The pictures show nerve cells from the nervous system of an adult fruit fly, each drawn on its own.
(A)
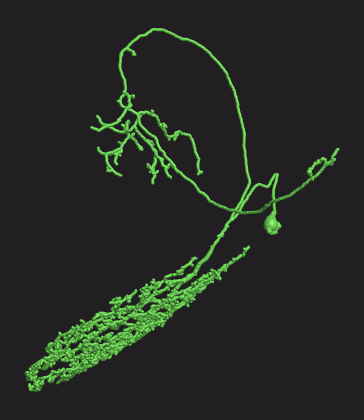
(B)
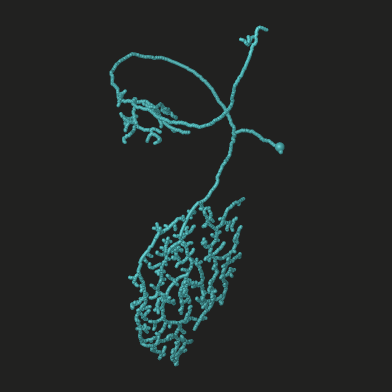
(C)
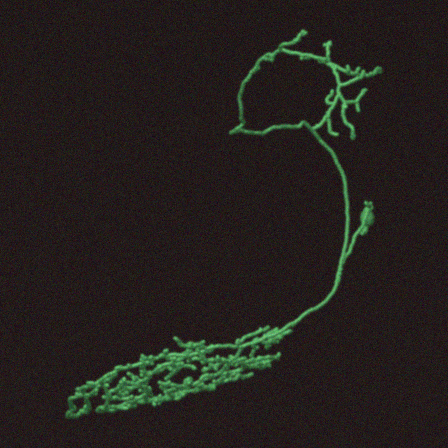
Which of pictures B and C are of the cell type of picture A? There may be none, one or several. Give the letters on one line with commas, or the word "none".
B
